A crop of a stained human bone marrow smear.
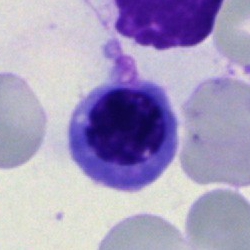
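Erythroblast, stained human bone marrow smear. The outline is round and smooth. The nucleus lies toward the upper part of the cell, with a wider band of cytoplasm below it. Chromatin is dark and coarsely clumped; the cytoplasm shows no granules.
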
